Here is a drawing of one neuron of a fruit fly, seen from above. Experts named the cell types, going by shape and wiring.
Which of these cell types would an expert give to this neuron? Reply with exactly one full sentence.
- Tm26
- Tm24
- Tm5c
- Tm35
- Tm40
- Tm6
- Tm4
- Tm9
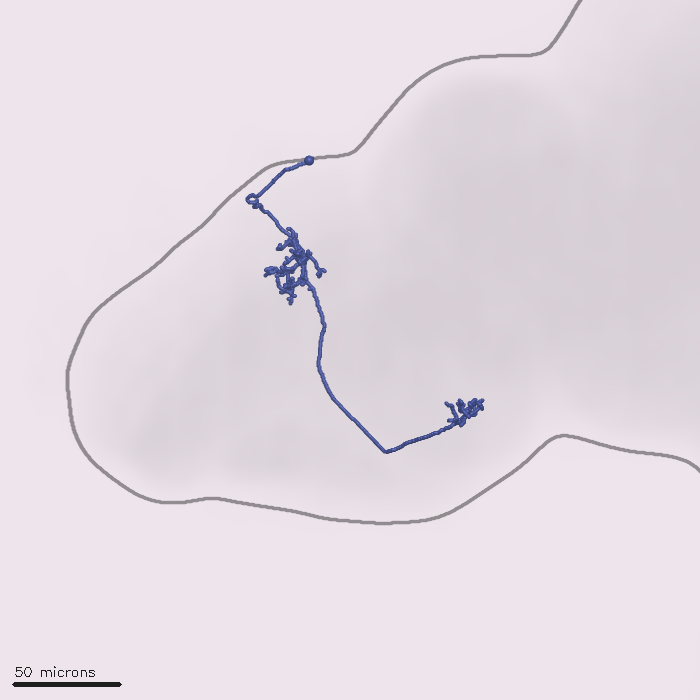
For this neuron, the cell type is Tm40.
